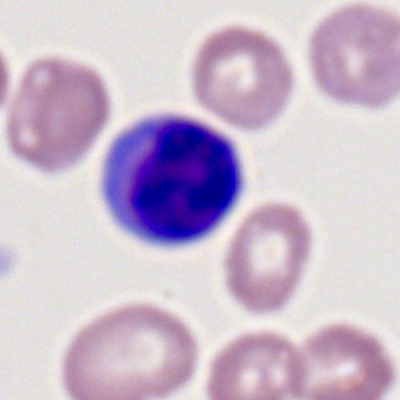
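Lymphocyte, the cell in the middle of this stained blood smear. Notice first its round, smooth outline. The nucleus fills most of the cell, and its chromatin is dense and coarsely clumped. Now look at the cytoplasm: no granules are visible there.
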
